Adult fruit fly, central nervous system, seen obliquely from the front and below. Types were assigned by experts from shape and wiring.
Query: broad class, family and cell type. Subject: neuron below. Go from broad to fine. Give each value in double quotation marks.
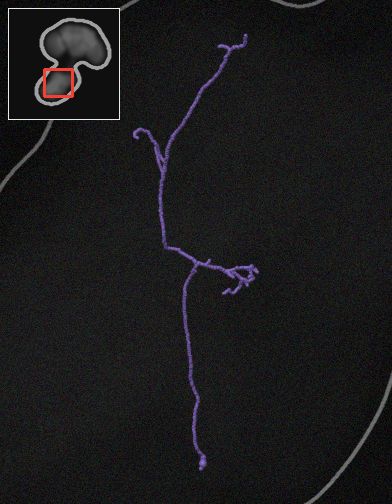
"nerve-cord intrinsic neuron", "hemilineage 08B", "IN08B070_b"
